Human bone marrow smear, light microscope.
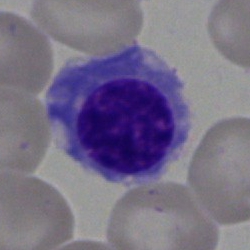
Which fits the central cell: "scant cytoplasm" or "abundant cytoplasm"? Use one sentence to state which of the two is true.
Around the nucleus lies a broad area of cytoplasm.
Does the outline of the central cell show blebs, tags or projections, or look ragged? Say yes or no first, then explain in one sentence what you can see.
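Yes. The cell outline is irregular, with ragged, frayed-looking edges.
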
